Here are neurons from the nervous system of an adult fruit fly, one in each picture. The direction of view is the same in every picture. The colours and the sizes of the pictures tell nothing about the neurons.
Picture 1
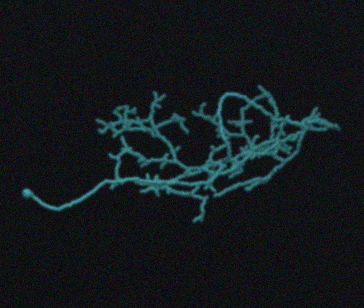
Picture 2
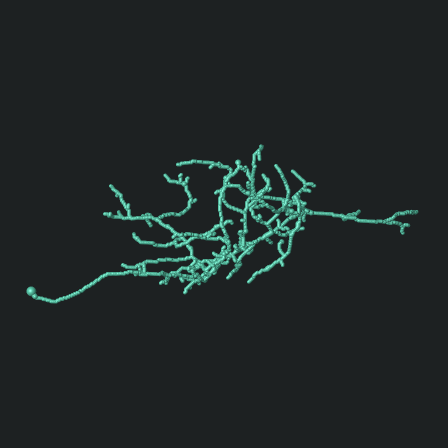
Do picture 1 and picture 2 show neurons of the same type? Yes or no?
yes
